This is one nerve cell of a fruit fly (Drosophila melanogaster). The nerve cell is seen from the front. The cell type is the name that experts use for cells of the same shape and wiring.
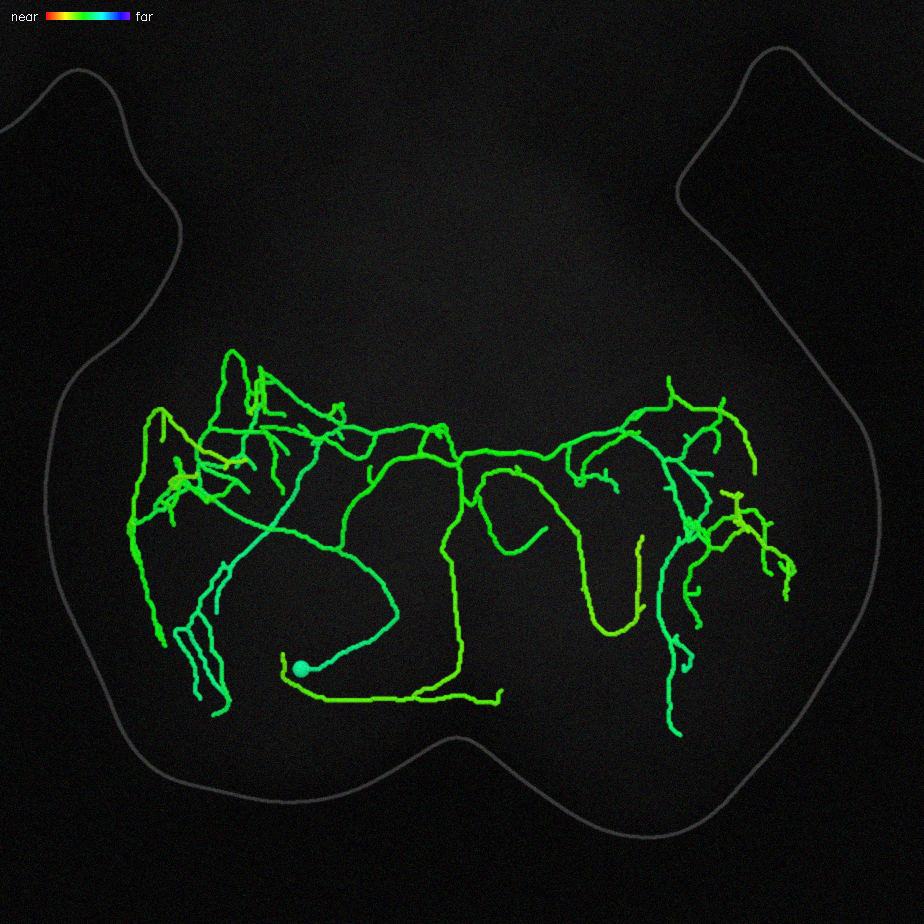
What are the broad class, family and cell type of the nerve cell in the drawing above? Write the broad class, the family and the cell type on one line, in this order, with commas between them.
nerve-cord intrinsic neuron, hemilineage 04B, IN04B016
